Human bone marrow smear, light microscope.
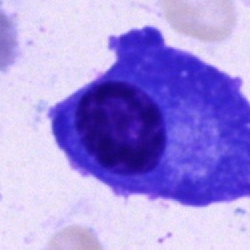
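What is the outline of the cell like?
Irregular, with a knob-like bulge at the top.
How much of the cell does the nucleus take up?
Less than half, leaving abundant deep blue cytoplasm with a paler, mottled zone to the right of the nucleus.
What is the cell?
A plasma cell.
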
